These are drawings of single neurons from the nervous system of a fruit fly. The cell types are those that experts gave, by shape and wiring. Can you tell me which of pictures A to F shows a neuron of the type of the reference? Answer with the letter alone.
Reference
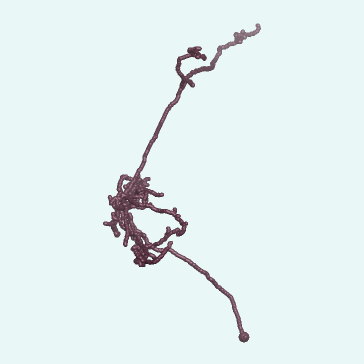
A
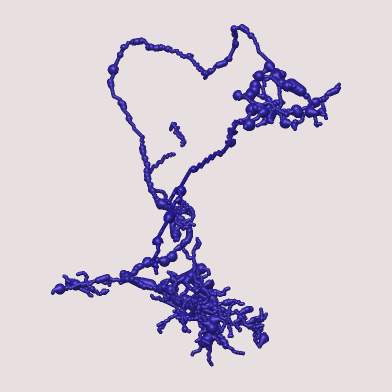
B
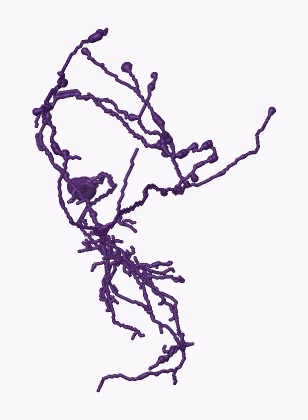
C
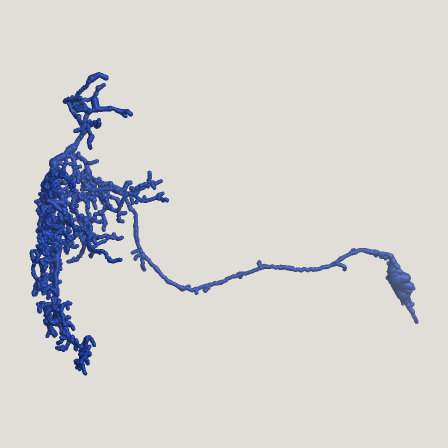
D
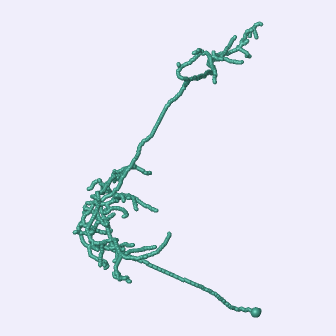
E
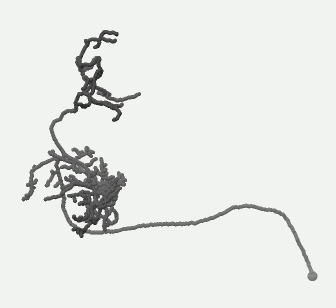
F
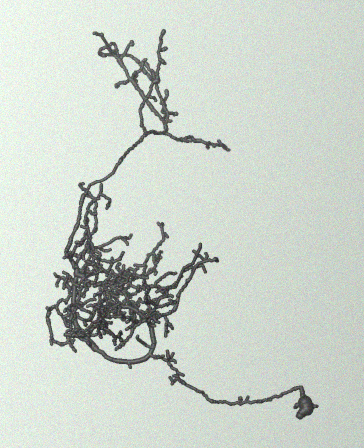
D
